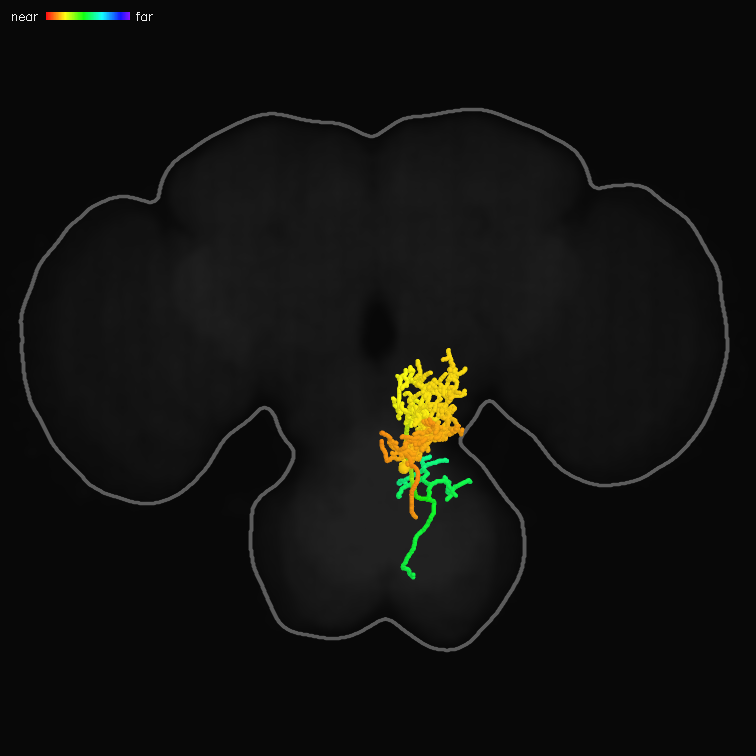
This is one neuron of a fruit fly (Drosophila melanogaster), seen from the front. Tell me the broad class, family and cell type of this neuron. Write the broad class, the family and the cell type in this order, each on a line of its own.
descending neuron
DNg
DNg58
